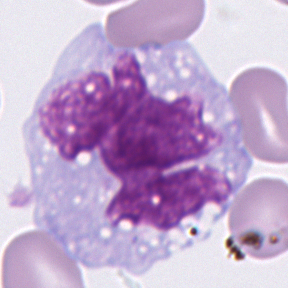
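Monocyte, central cell, stained peripheral blood smear. Nucleus irregularly folded into several lobes. Chromatin finely textured, purple, no large dark clumps. Cytoplasm abundant, pale grey-blue, with many small clear vacuoles scattered throughout.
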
